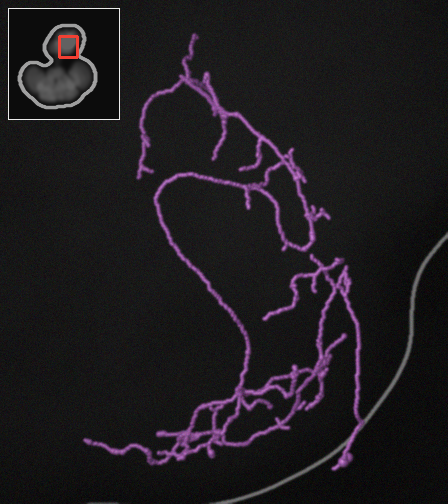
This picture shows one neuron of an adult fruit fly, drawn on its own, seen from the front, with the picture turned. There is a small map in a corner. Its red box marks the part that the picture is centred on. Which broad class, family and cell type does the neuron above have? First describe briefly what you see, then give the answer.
The cell body is at the lower right of the picture. Dozens of branch ends can be seen. It is a nerve-cord intrinsic neuron. The family is hemilineage 17A. Its cell type is IN17A113.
